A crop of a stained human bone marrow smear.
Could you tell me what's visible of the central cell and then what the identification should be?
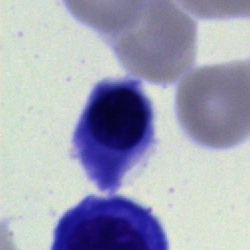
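Look first at the edge: the outline is irregular and angular, not round. Now take in the colour of the cytoplasm, which is a deep blue. Follow that cytoplasm downward and you'll see it narrow into a tail-like extension. There are no granules to be seen in it. This cell is an erythroblast.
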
